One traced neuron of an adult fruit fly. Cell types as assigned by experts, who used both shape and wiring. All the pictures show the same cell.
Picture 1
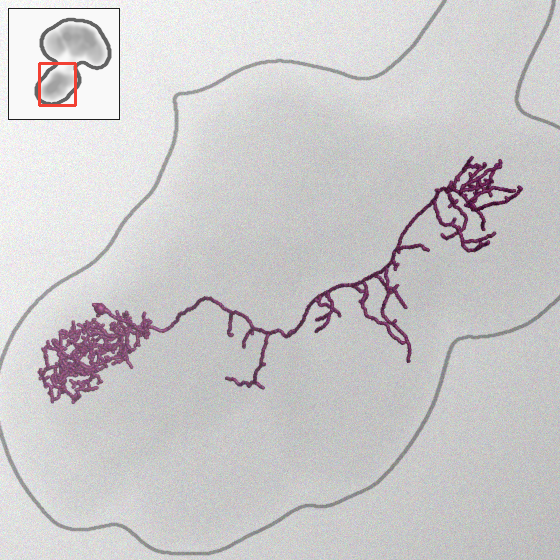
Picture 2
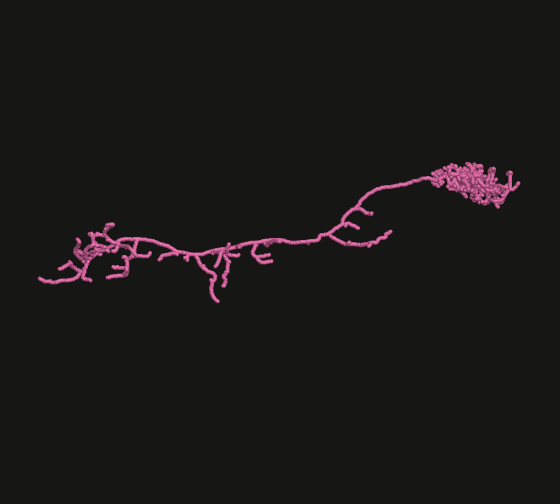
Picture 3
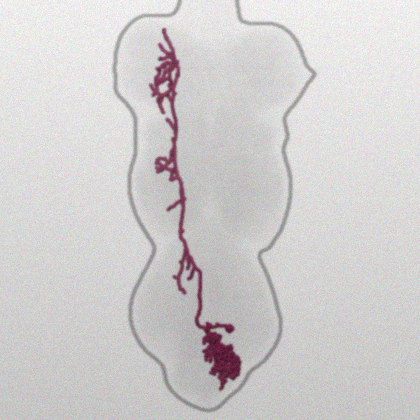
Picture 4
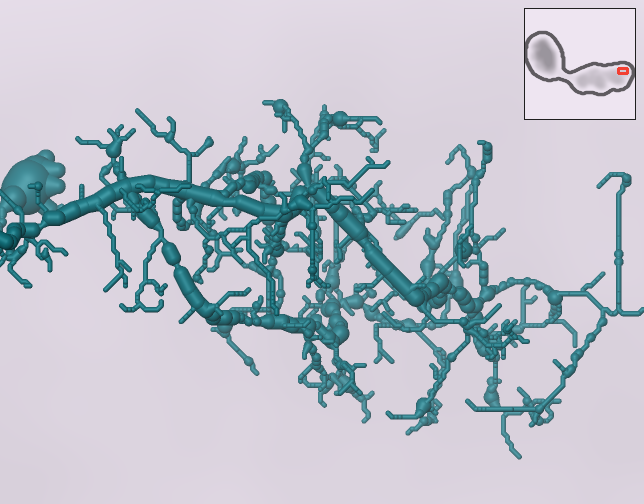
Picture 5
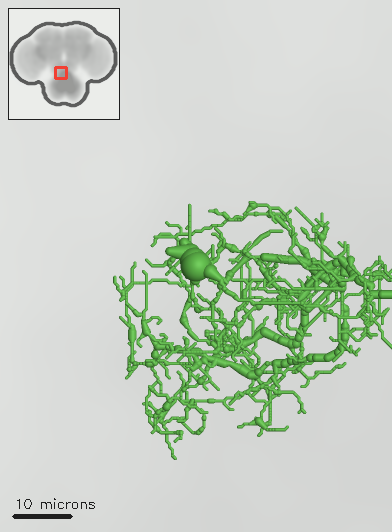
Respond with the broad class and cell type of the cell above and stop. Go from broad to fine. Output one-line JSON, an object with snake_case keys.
{"broad_class": "nerve-cord intrinsic neuron", "cell_type": "INXXX161"}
